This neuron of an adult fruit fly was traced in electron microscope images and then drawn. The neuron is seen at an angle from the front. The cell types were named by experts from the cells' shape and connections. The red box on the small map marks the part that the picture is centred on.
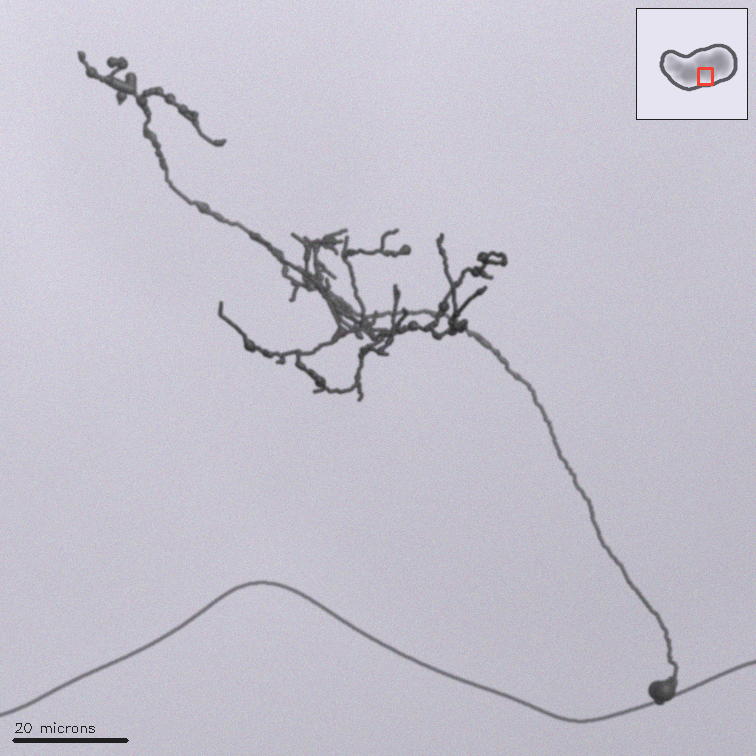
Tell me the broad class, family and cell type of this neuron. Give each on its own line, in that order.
central-brain intrinsic neuron
hemilineage MX3
CB3743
